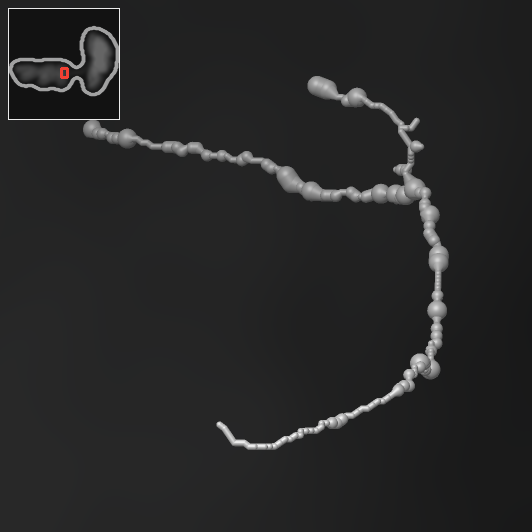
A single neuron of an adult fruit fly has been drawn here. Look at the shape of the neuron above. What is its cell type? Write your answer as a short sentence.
The cell type is SNta41.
